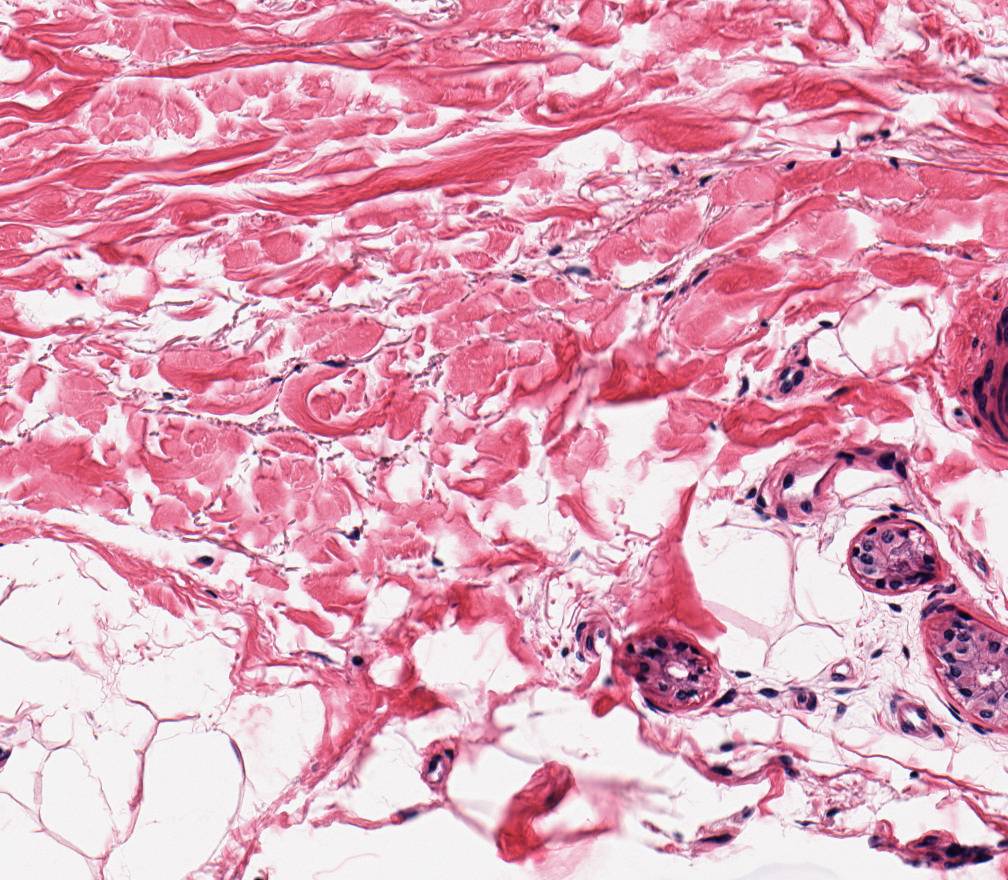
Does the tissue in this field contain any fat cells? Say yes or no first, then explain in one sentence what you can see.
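Yes. Large clear fat cells with thin pink walls lie in the lower left part of the field.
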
